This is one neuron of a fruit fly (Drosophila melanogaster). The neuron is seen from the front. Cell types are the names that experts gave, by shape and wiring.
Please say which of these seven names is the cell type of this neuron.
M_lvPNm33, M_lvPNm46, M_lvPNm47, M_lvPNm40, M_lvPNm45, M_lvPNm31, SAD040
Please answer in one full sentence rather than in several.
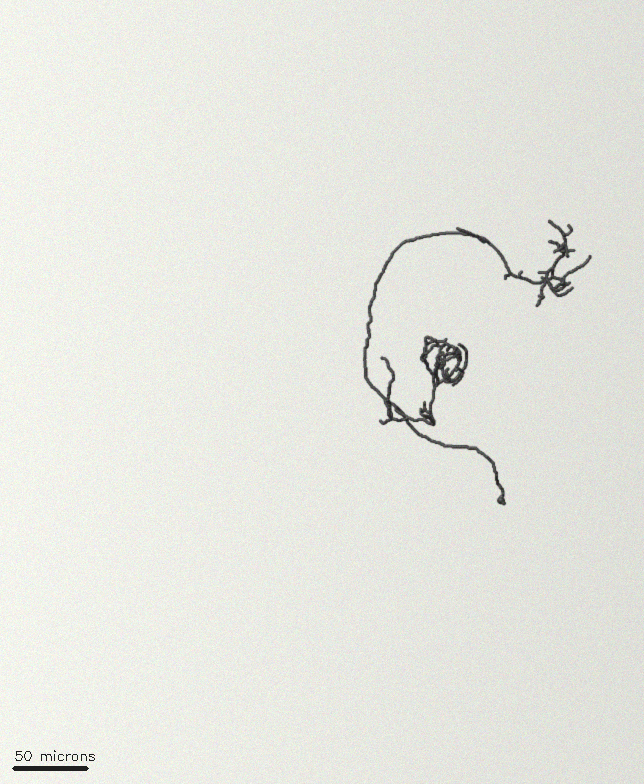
In terms of cell type, the neuron is M_lvPNm45.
